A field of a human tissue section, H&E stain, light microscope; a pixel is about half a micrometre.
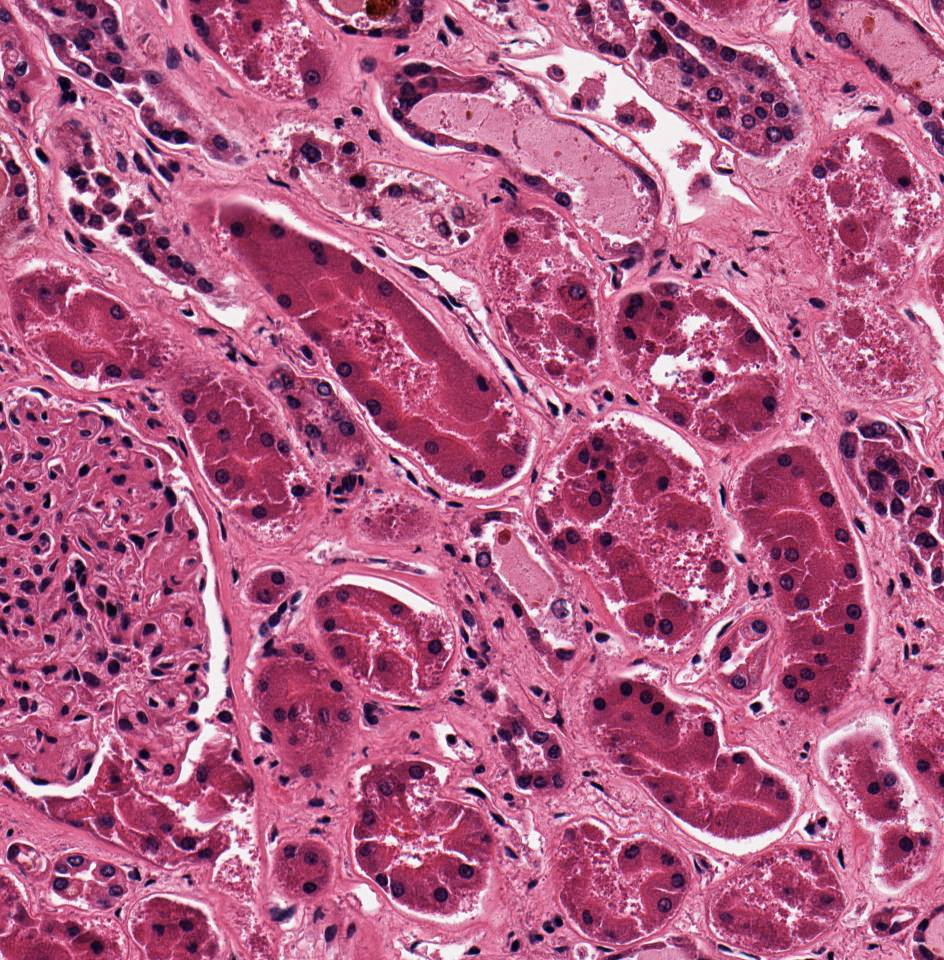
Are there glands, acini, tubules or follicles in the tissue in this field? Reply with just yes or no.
Yes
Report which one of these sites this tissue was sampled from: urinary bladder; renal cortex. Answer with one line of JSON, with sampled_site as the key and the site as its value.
{"sampled_site": "renal cortex"}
